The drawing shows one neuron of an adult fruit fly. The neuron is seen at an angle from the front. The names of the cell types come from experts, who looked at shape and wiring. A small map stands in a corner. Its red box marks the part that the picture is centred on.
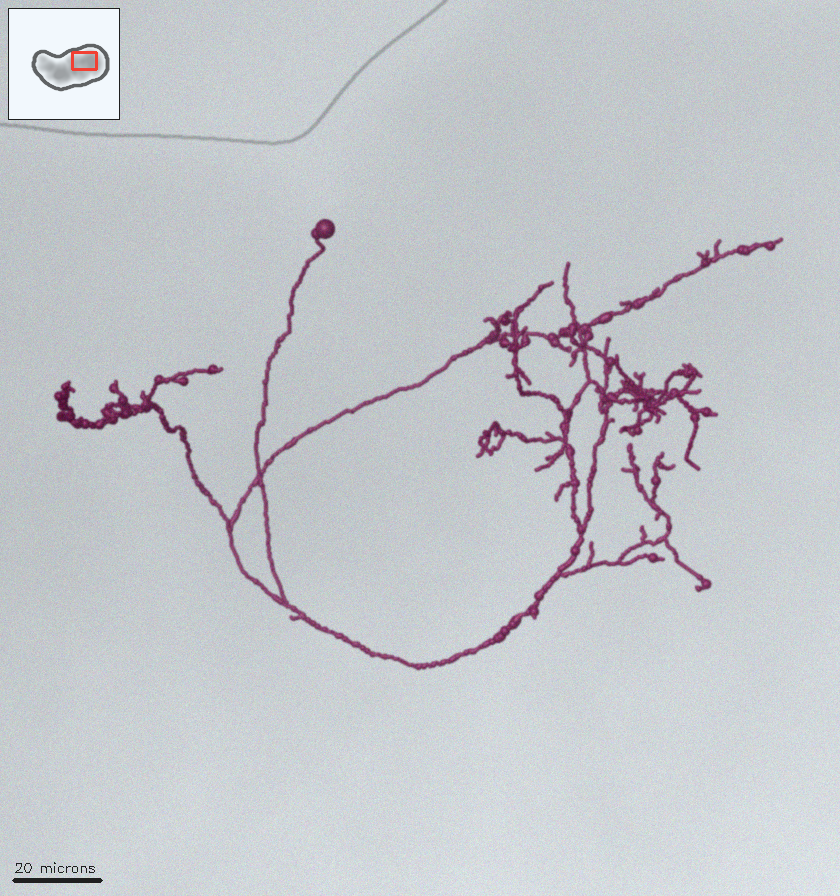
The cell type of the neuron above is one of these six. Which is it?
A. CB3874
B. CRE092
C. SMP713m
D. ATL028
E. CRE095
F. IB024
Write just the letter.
E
